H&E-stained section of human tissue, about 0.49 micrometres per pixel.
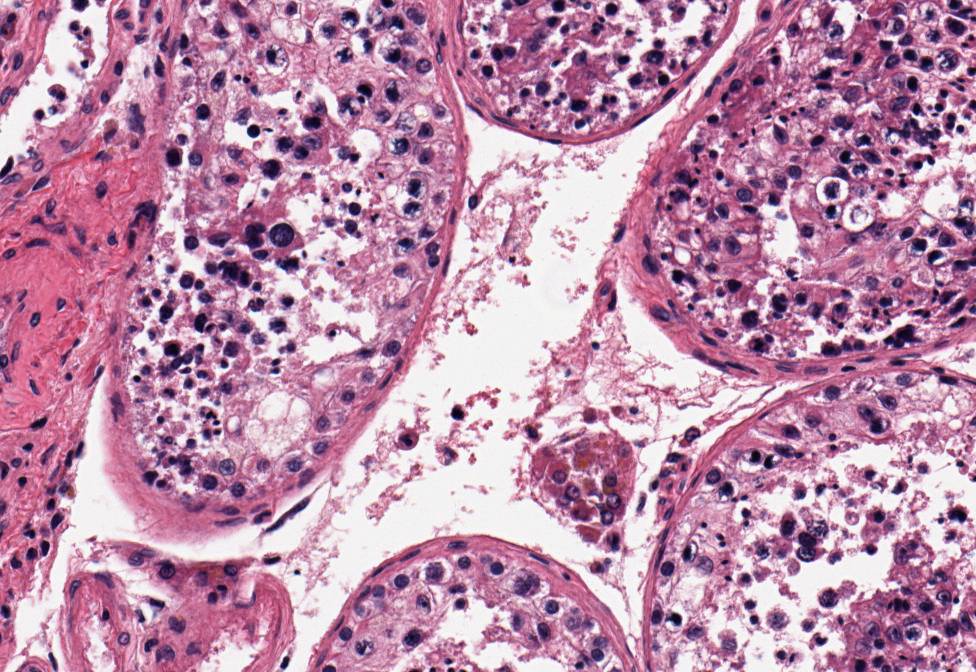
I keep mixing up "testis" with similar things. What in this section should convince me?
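This section is testis. Several large rounded tubules are cut in cross-section, with interstitial spaces between them.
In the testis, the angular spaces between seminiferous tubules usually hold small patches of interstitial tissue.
That agrees with the small cluster of cells with abundant eosinophilic cytoplasm in the interstitium near the lower centre. Inside the tubules, many small, dark, condensed round nuclei are scattered among the cells. Each tubule is bounded by a thin pink wall with flattened, spindle-shaped nuclei parallel to its surface.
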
